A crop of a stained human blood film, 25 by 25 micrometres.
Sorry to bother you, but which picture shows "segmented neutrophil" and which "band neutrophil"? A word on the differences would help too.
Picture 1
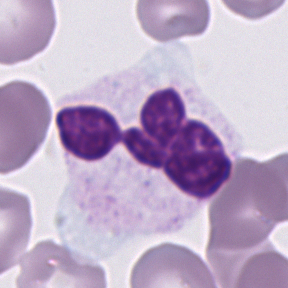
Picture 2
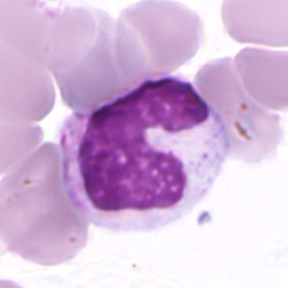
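Segmented neutrophil: picture 1. Band neutrophil: picture 2. Nucleus, picture 1: four joined lobes in a chain running left to right across the cell.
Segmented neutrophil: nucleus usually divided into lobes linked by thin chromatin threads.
Nucleus, picture 2: deeply indented on the right, reaching the cell edge at the top; no nucleoli.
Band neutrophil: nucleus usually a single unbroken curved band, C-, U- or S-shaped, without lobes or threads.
Chromatin, picture 1: dark purple, coarsely clumped. Cytoplasm, picture 1: abundant, very pale, with fine scattered purplish granules. Picture 2: very pale, almost colourless, with fine pink-violet granules scattered through.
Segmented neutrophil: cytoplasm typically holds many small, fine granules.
Outline, picture 1: irregular, somewhat angular. Picture 2: red cells pressed along the upper side.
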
